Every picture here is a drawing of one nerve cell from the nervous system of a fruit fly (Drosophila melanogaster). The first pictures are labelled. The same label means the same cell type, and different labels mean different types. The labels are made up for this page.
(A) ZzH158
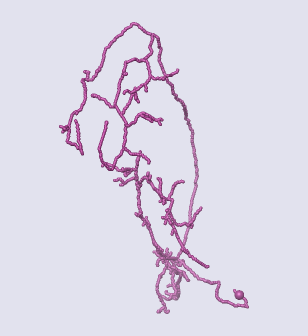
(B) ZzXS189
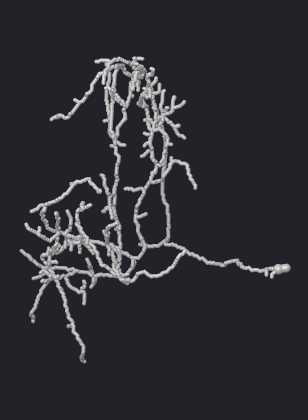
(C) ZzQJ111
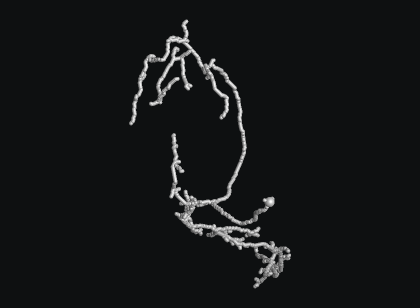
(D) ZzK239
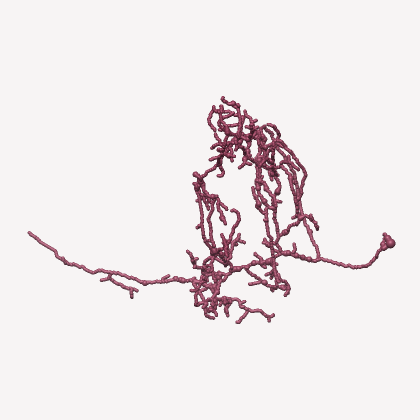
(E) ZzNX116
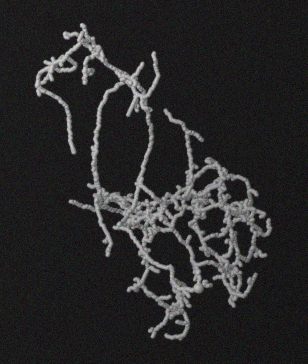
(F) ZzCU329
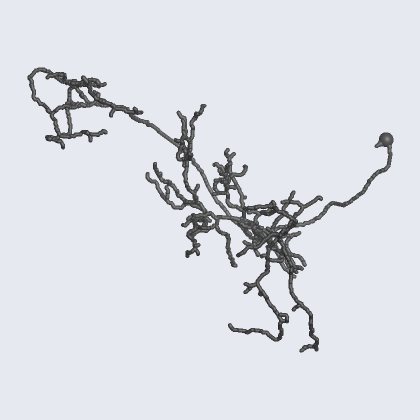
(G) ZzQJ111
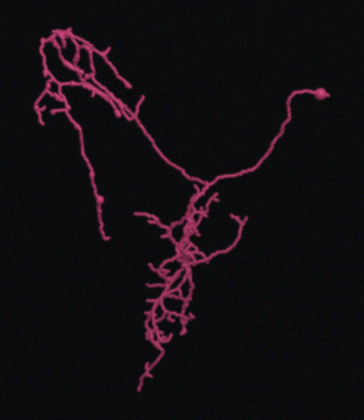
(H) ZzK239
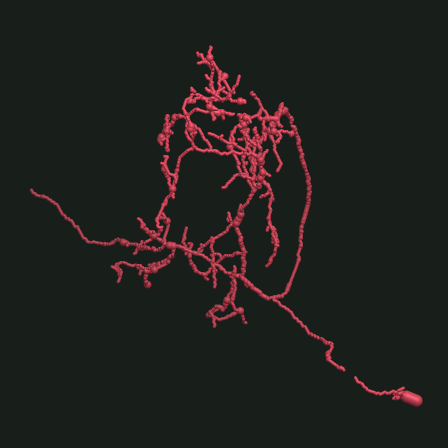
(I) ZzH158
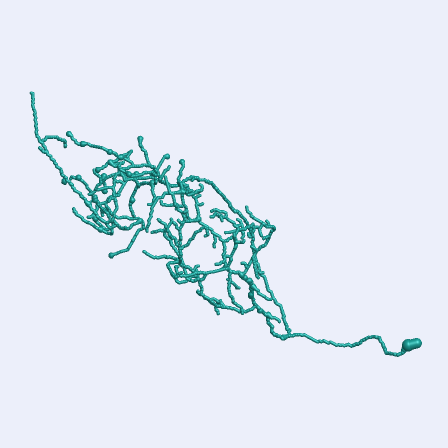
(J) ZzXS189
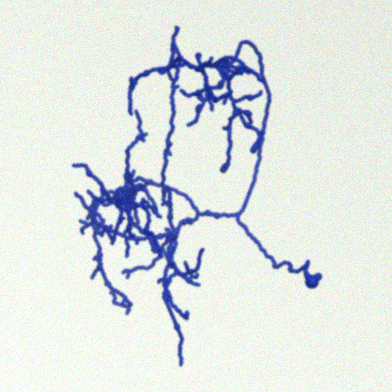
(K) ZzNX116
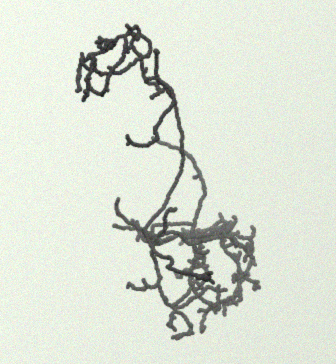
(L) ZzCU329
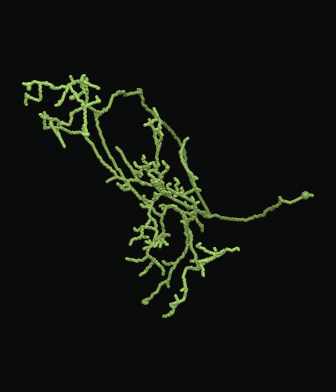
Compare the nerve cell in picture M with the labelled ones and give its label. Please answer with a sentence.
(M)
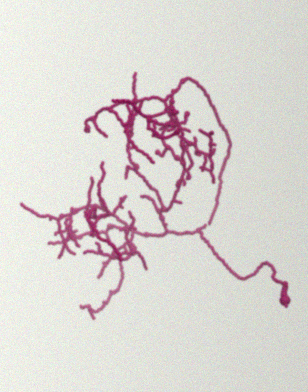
It belongs to ZzXS189.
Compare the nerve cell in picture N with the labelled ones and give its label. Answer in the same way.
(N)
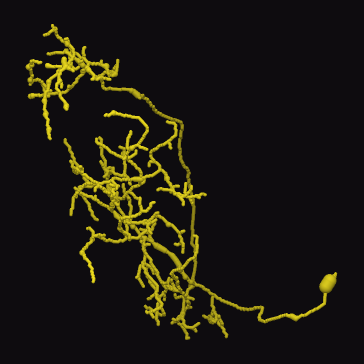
It belongs to ZzCU329.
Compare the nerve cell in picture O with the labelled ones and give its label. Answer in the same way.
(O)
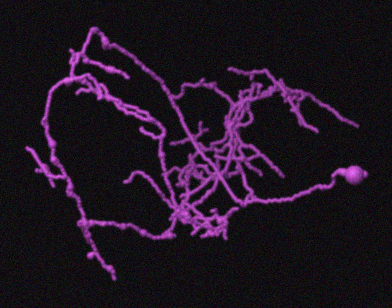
It belongs to ZzQJ111.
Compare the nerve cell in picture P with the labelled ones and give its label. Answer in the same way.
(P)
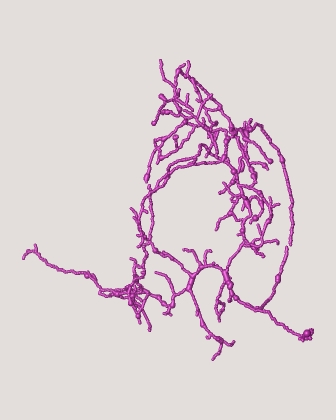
It belongs to ZzK239.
